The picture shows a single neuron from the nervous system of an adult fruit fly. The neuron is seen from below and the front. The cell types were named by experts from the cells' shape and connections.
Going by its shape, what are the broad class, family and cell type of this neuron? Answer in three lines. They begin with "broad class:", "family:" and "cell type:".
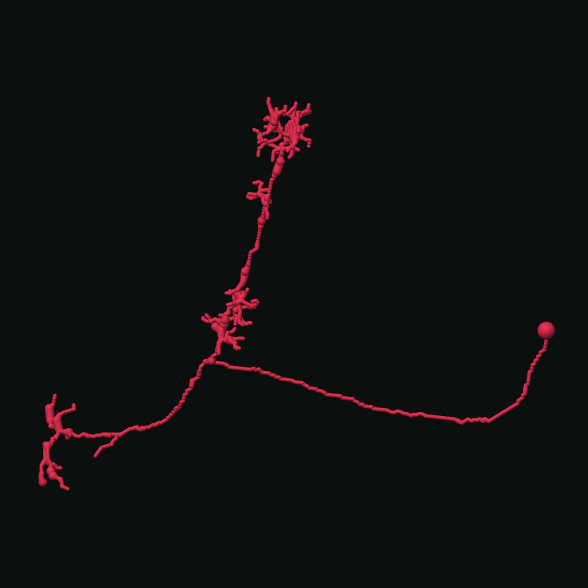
broad class: optic-lobe intrinsic neuron
family: T
cell type: T2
